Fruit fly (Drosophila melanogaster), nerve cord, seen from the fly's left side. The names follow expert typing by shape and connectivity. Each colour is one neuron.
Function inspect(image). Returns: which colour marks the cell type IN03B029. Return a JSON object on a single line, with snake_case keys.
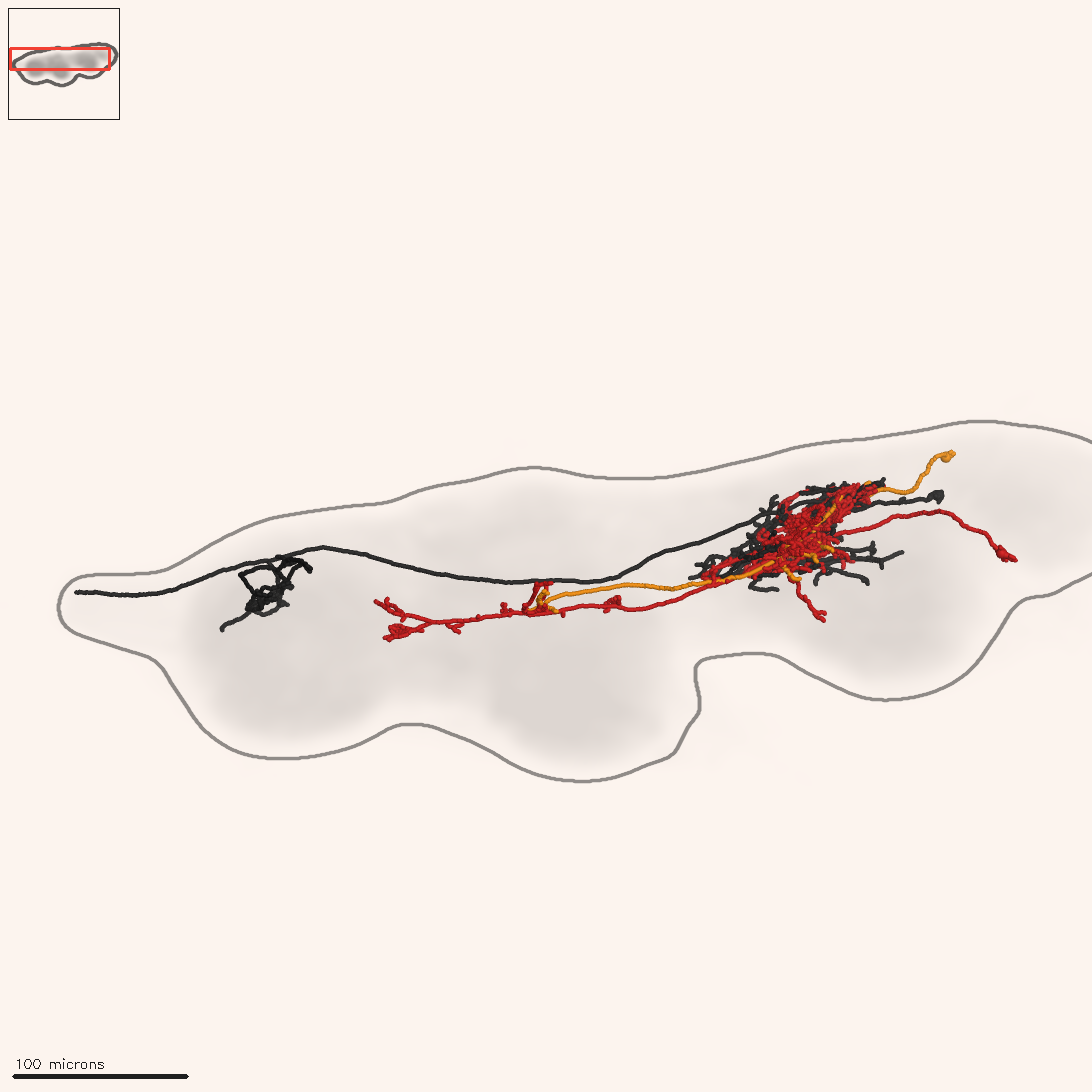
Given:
{"colour": "red"}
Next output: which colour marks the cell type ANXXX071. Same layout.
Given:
{"colour": "black"}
